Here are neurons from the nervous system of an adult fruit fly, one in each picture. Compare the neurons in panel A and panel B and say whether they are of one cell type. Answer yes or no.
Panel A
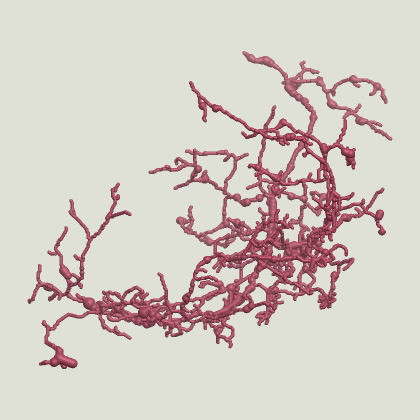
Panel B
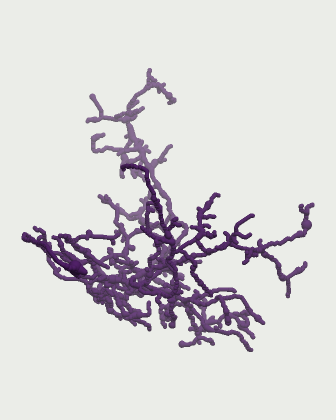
yes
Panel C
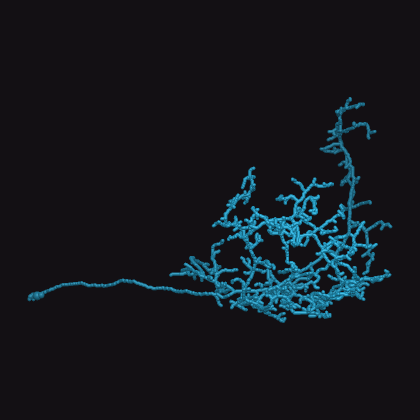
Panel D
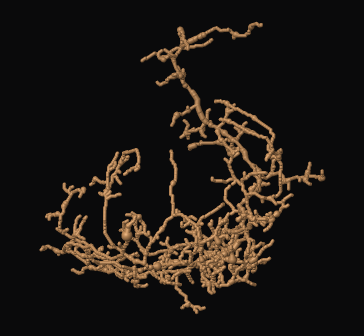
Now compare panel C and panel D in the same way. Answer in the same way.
yes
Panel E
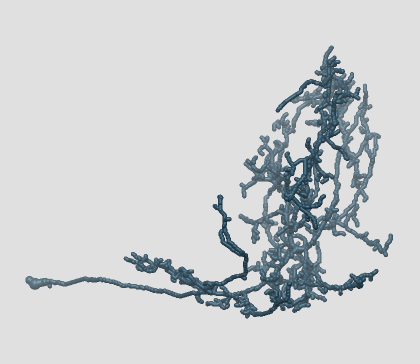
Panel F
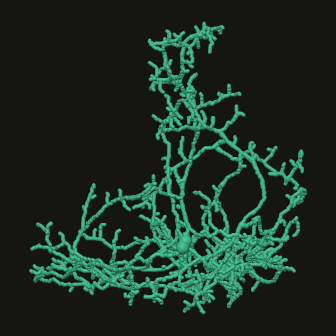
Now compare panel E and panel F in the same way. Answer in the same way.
yes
